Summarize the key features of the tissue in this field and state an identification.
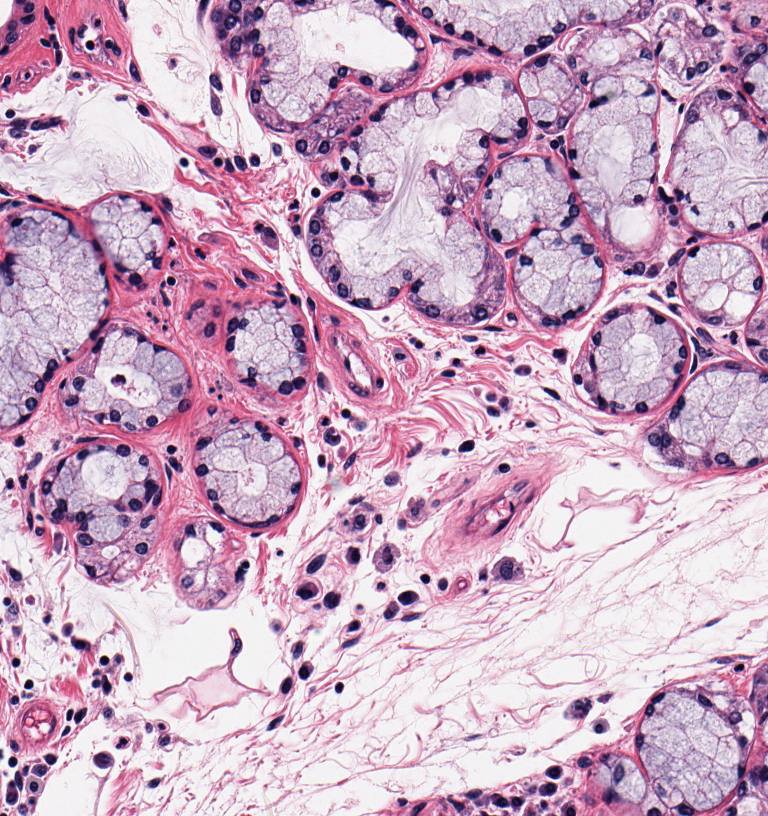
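In the upper half and on the left, rounded glandular acini are crowded, while a band of loose stroma crosses the lower right. Mucous cells with pale grey-blue, finely bubbly cytoplasm line the acini. At each acinus rim, small dark nuclei lie flattened against the cell bases. Small cells with round dark nuclei are scattered through the central stroma. The tissue is minor salivary gland.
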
